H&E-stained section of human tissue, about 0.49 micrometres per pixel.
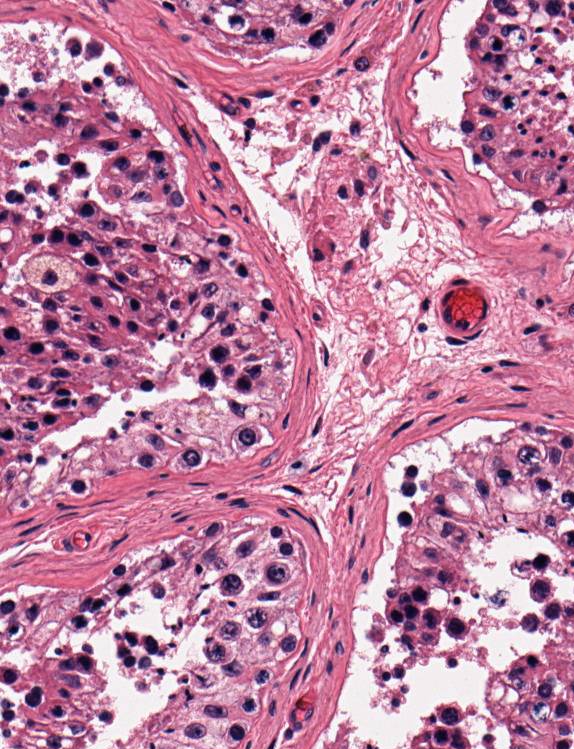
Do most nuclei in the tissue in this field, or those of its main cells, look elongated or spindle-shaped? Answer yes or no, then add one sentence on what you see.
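No. Many cells inside the units have large round nuclei with coarse, speckled chromatin and a rim of pale pink cytoplasm.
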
